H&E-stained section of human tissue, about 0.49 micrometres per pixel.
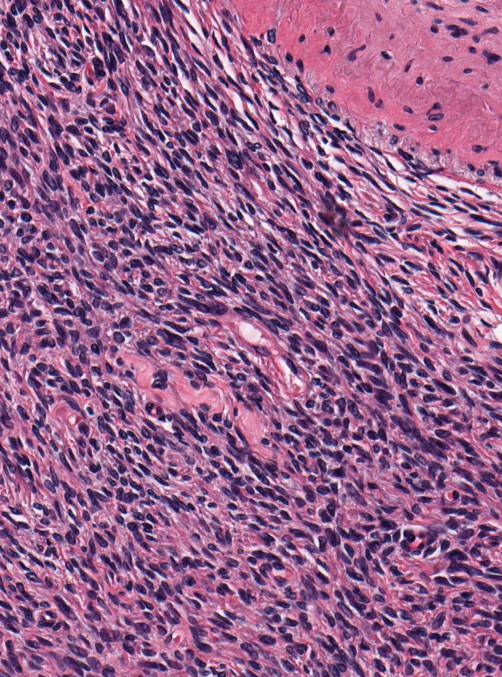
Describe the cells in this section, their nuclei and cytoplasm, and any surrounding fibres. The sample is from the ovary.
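Look across the field and you'll find it is mostly densely packed spindle cells, arranged in interlacing fascicles. Their nuclei stain dark and are elongated to oval. Each cell has scant cytoplasm, and the borders between cells are indistinct. Where the spindle cells meet the pink collagenous area, they run parallel to its edge.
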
